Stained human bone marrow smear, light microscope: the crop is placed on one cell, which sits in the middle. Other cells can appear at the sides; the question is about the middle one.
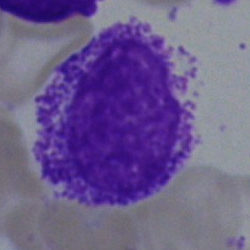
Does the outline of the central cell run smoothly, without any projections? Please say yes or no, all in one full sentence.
No, a smooth outline is not present; the cell's edge is rough.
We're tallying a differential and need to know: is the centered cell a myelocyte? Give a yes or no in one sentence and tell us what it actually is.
Yes, as regards the cell in the middle, it is a myelocyte.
